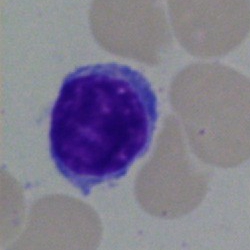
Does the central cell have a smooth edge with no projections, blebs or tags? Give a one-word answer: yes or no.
No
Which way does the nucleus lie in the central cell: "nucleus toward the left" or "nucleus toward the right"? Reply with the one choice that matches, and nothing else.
Nucleus toward the left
